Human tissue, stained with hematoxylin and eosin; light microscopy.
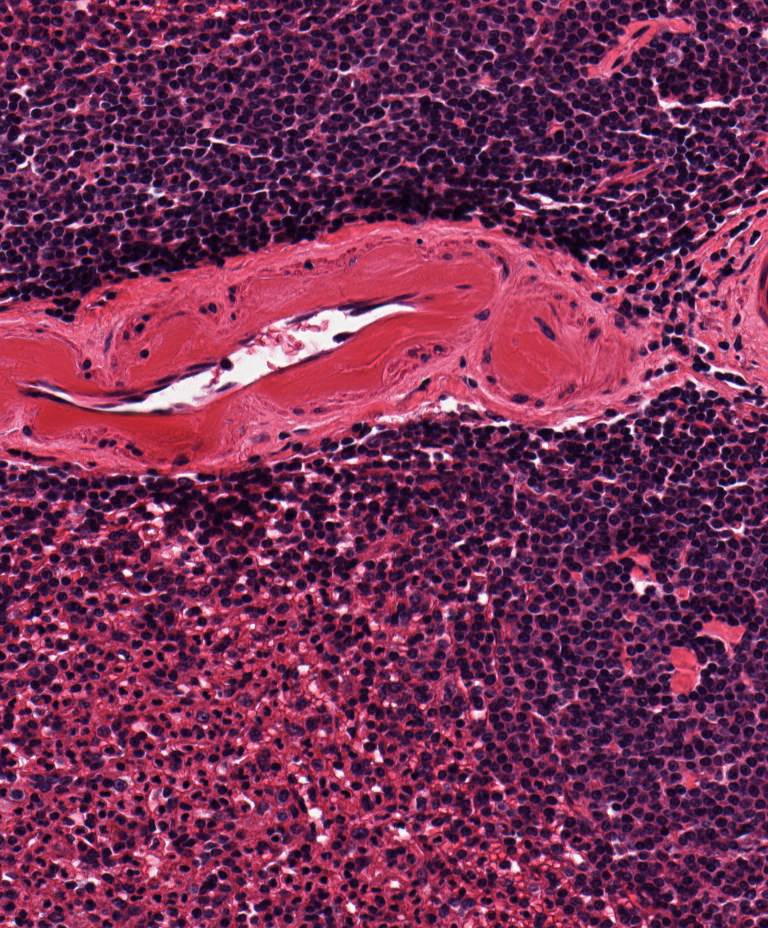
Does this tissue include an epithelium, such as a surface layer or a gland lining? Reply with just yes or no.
No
